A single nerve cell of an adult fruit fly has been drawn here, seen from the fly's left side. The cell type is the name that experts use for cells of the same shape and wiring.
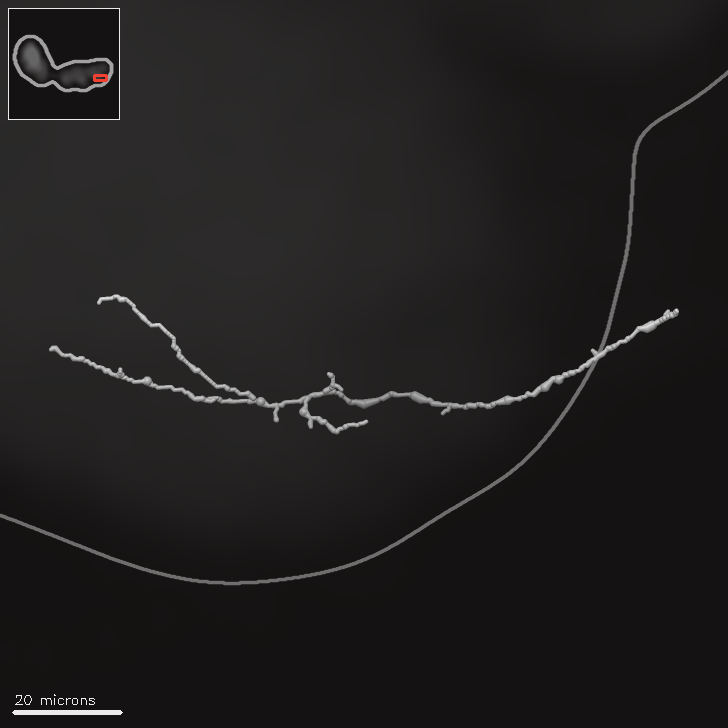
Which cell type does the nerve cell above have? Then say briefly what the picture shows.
The cell type is LgLG3. It is a sensory neuron entering the nerve cord. No cell body is drawn. From left to right in the picture it spans about 120 microns. It has a dozen or fewer branch ends.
